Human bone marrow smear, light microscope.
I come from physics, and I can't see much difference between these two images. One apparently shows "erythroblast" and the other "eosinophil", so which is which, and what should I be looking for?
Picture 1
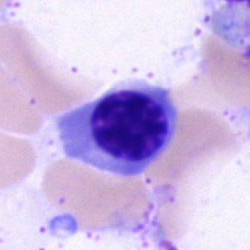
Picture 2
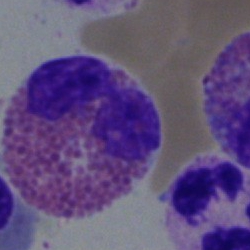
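An erythroblast occupies picture 1, and an eosinophil occupies picture 2. The erythroblast has an irregular, angular outline rather than a round one. Its nucleus lies off-centre toward the right, and the blue cytoplasm is widest on the left side of the nucleus, with no granules visible.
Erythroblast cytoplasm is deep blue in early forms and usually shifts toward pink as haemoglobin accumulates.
Its chromatin is dark purple and coarsely clumped, with paler gaps between the clumps. The eosinophil's cytoplasm, by contrast, is packed with round granules of fairly even size.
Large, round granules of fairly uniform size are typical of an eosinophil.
Its nucleus runs along the top of the cell and curves down the right side, with dark purple, dense chromatin and no visible nucleoli.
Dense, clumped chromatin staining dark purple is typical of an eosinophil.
Parts of other nucleated cells lie at the right edge of this picture.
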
